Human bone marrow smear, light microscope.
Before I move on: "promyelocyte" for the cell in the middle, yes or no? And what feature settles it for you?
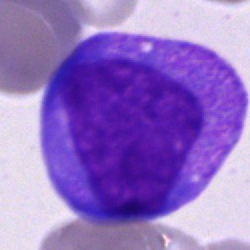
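Deciding feature one: the cytoplasm is deep blue.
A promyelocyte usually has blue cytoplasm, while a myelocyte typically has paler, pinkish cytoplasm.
Deciding feature two: the chromatin is mostly fine, without coarse dark clumps.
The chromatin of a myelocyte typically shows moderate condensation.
Verdict: the name fits, and this is a promyelocyte. Next, the nucleus is large and roughly triangular and fills most of the cell.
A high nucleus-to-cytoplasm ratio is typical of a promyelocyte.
Then the outline: smooth and rounded but slightly triangular, with the blue band of cytoplasm widest on the right. Last, pale red cells lie at the upper left and at the bottom edge of the picture.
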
